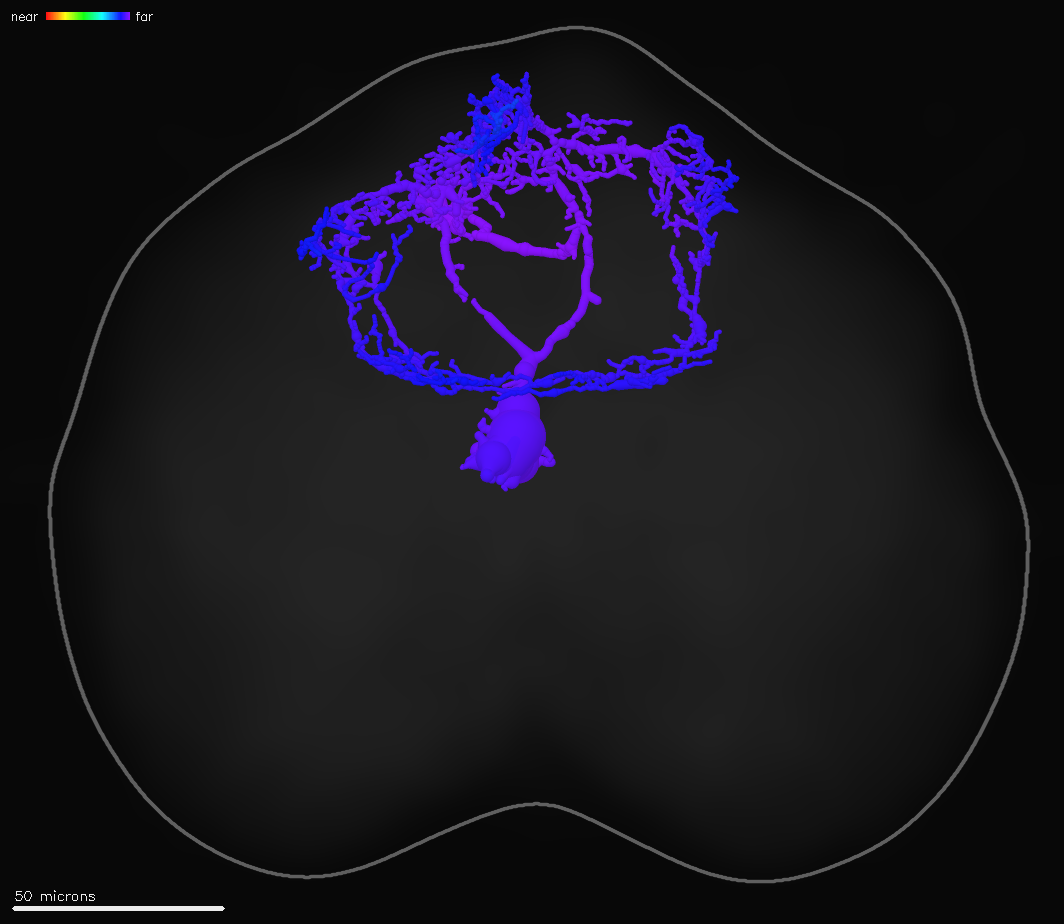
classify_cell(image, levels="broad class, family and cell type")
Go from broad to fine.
efferent neuron of the nerve cord; hemilineage 00B; EN00B013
